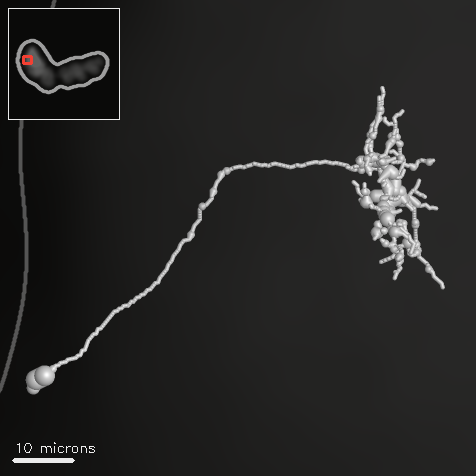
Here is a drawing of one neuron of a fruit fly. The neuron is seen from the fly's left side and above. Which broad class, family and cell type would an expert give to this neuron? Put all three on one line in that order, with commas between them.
optic-lobe intrinsic neuron, Dm, Dm8b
